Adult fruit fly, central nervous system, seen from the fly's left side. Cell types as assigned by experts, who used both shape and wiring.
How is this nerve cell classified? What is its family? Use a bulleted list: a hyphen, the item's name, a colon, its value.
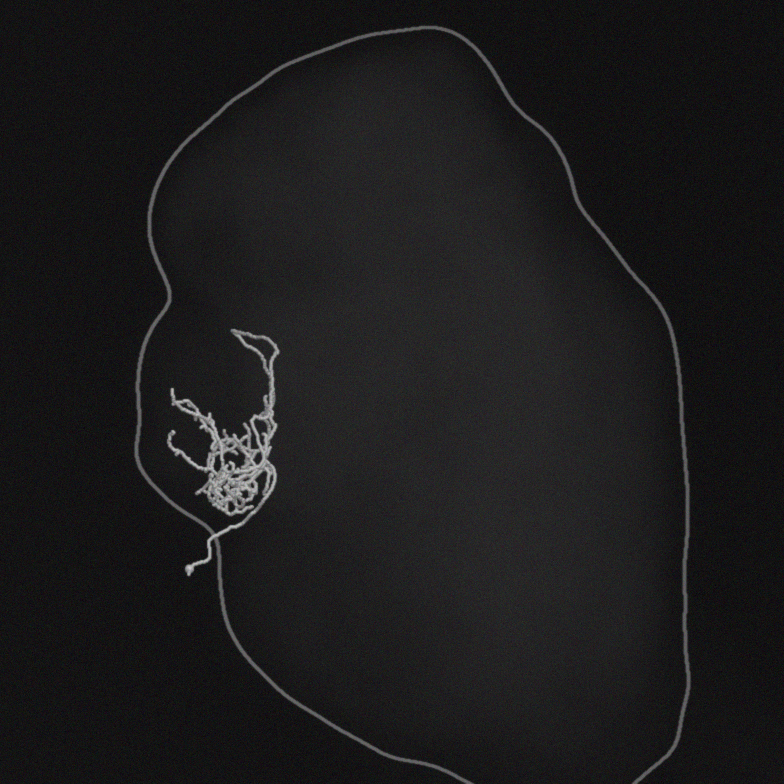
- family: hemilineage ALv2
